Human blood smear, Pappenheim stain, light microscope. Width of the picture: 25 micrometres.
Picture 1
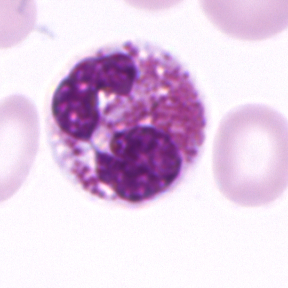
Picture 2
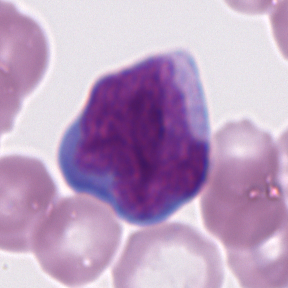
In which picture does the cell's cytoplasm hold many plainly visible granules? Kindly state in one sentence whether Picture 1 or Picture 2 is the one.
Picture 1 has the cell with many visible granules in its cytoplasm.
